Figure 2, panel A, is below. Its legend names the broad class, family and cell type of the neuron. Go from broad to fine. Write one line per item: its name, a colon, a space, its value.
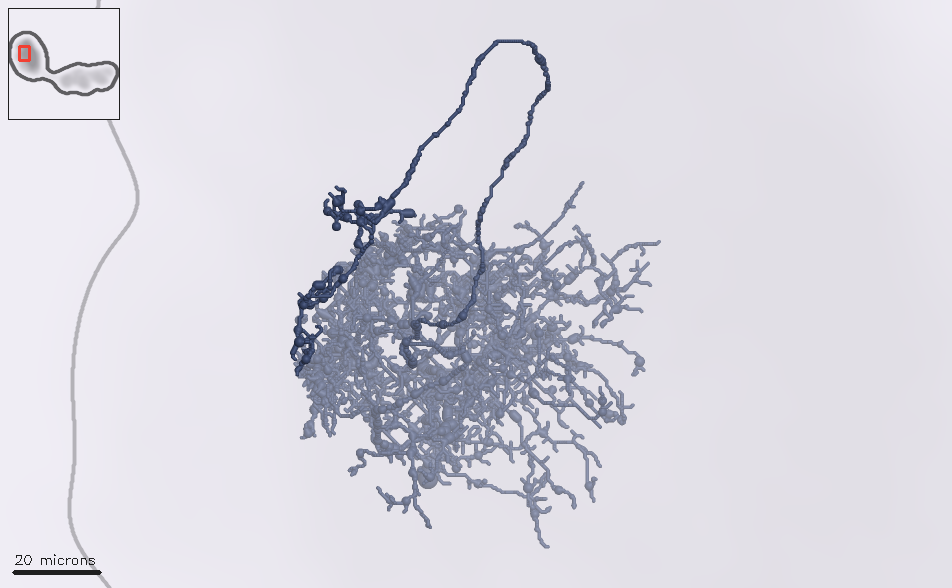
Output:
broad class: central-brain intrinsic neuron
family: hemilineage VLPl2_medial
cell type: AVLP154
